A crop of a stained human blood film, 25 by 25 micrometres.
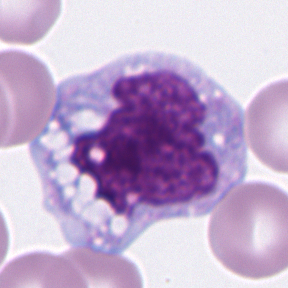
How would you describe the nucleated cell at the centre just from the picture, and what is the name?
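Irregular folding marks the nucleus, whose margin is indented and lobulated. Abundant pale grey-blue cytoplasm forms a wide rim around it, and clear round vacuoles are clustered in the cytoplasm on the left side of the nucleus. The cell is a monocyte.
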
